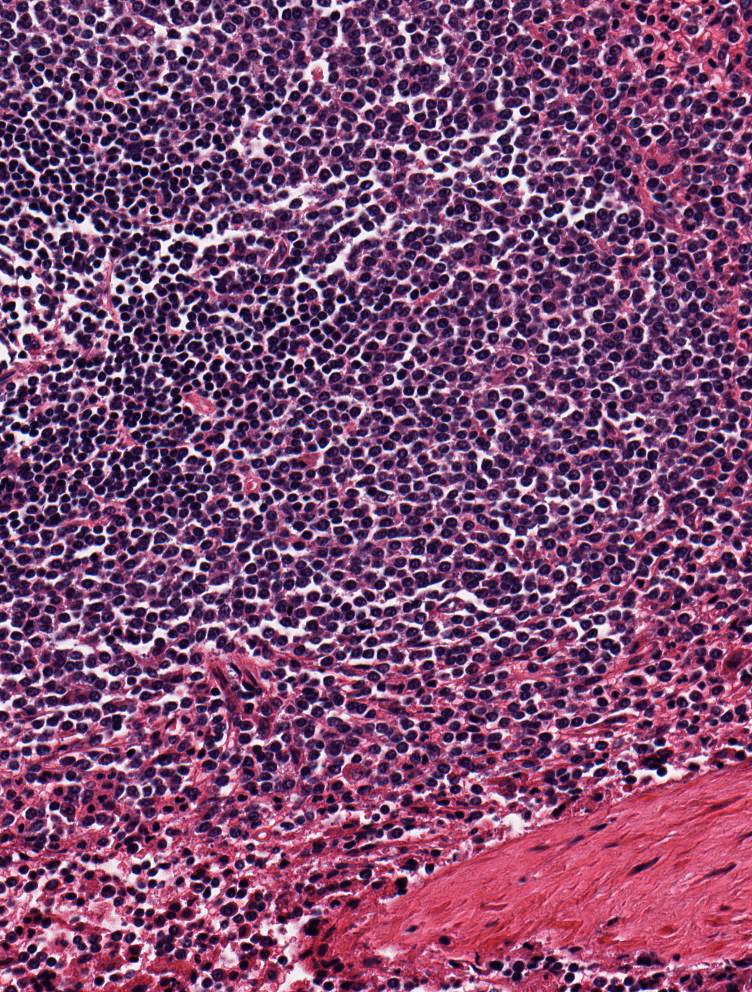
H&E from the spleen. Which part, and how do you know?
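White pulp. Basis: densely packed small round cells in a diffuse sheet over nearly the whole field, mostly small lymphocytes with dark round nuclei and scant cytoplasm.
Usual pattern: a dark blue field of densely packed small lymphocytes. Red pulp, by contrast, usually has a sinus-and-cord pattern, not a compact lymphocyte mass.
Toward the bottom edge: cells more loosely spaced, more pink between them than centrally. No epithelium or glands.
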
